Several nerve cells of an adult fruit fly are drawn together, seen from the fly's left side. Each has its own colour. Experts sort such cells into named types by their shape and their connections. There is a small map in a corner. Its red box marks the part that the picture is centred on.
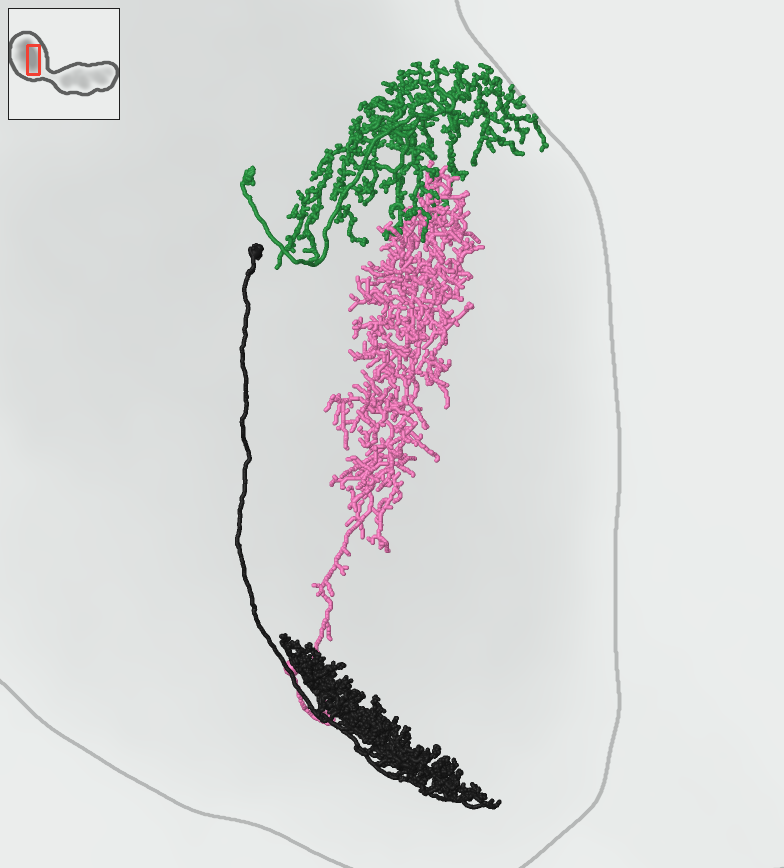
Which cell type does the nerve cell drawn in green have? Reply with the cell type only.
Pm6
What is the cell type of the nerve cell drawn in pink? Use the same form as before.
Pm8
